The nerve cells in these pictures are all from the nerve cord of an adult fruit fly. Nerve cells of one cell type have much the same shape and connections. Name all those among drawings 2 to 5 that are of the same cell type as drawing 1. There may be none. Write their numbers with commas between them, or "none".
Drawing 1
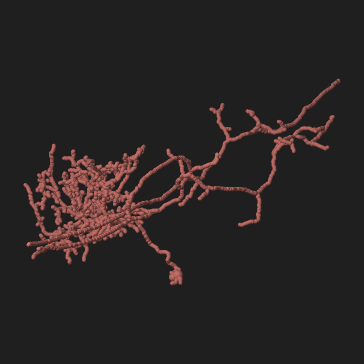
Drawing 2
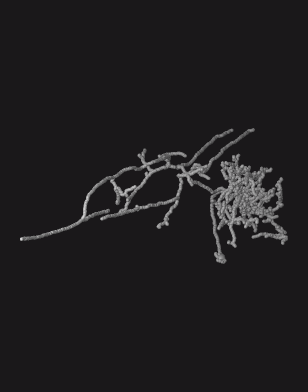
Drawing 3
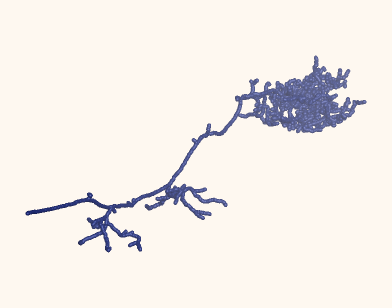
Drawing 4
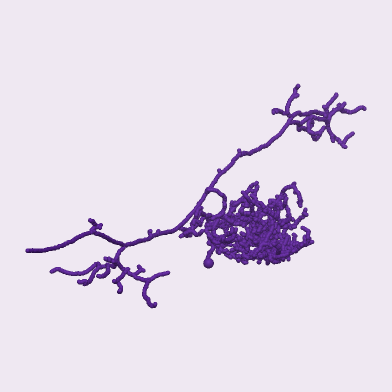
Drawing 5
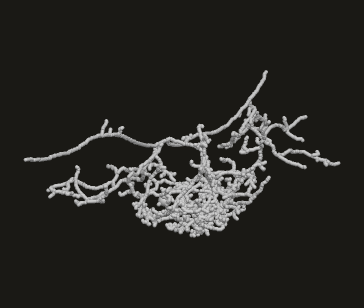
2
